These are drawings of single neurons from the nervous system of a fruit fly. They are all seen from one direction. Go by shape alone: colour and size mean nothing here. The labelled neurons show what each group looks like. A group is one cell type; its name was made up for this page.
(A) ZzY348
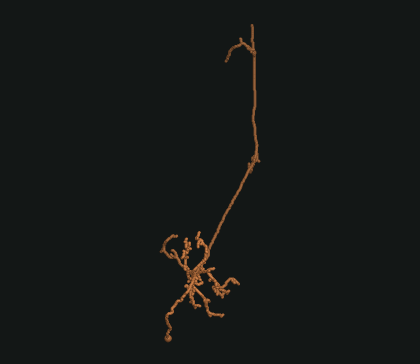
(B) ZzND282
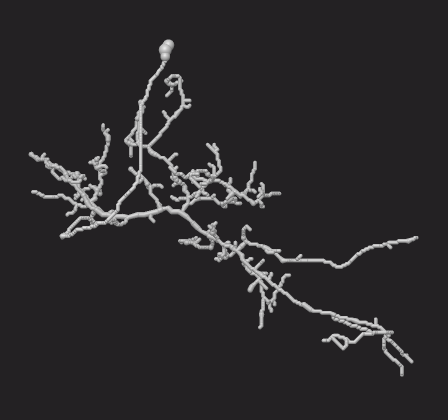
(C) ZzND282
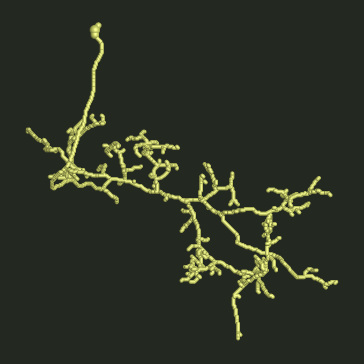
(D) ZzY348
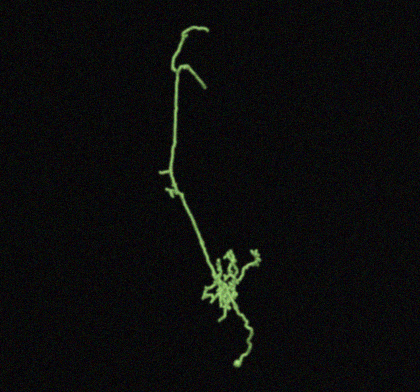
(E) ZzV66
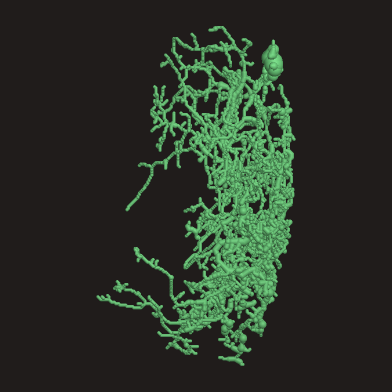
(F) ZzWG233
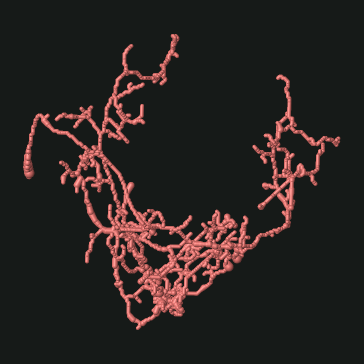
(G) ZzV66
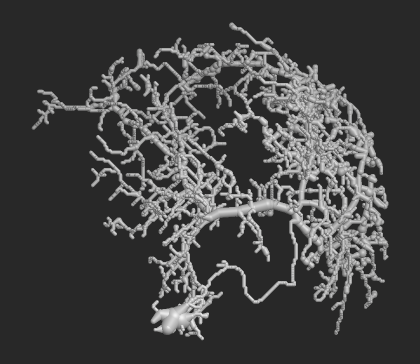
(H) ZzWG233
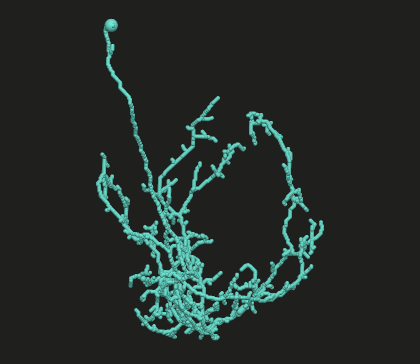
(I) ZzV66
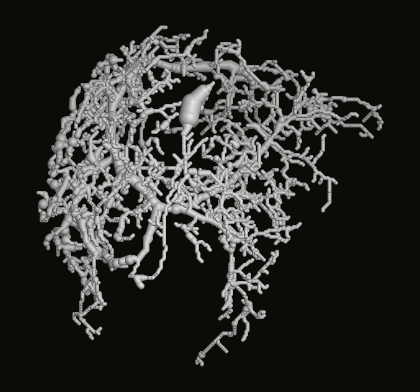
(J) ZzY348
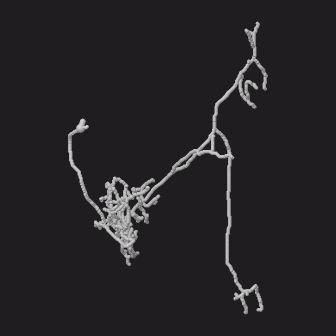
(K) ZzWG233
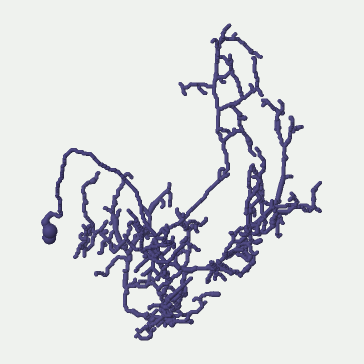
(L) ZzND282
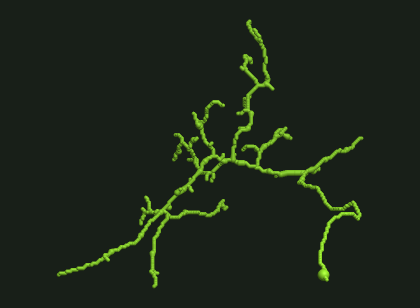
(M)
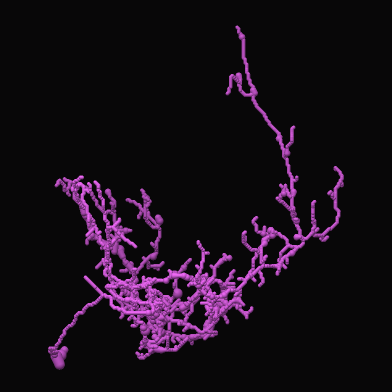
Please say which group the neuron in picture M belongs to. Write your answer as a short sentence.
It belongs to ZzWG233.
